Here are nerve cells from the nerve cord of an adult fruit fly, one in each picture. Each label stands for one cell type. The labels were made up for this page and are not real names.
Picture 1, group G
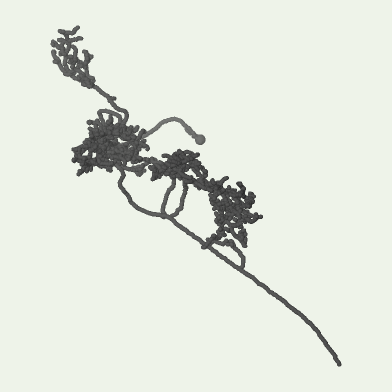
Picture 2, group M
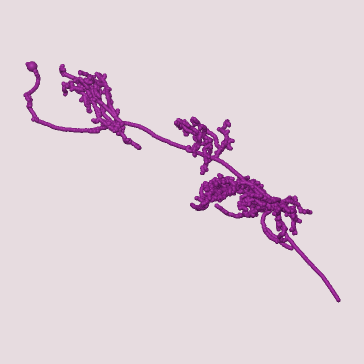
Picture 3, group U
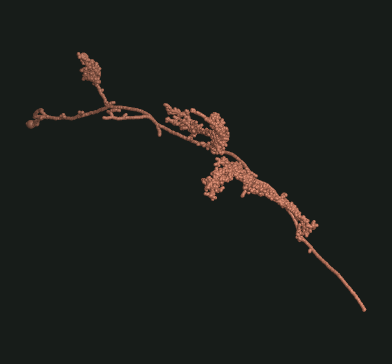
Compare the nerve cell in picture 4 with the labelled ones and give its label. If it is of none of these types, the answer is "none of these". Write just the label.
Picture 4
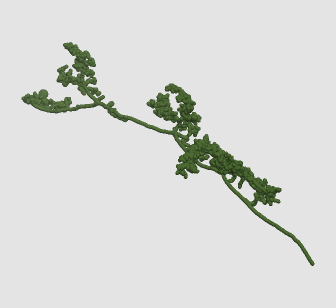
none of these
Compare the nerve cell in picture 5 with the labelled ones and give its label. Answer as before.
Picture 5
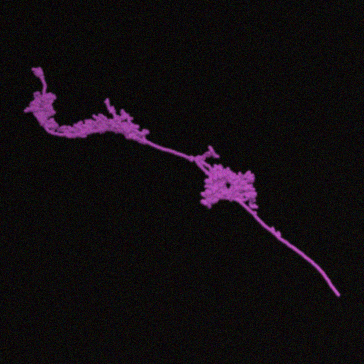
none of these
